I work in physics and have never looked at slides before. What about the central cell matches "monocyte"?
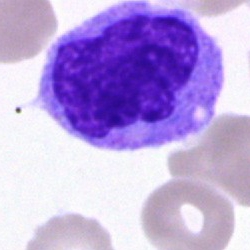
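Fitting the name first: the nucleus is irregular and folded, with notches along its lower edge.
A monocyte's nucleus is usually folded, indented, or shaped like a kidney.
Less fitting: the nucleus fills most of the cell and sits toward the upper left, leaving comparatively little cytoplasm.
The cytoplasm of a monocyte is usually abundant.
Also present are one small round clear vacuole in the cytoplasm near the right edge and a thin tail-like projection extending from the left edge of the cell. The cell is a monocyte.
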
